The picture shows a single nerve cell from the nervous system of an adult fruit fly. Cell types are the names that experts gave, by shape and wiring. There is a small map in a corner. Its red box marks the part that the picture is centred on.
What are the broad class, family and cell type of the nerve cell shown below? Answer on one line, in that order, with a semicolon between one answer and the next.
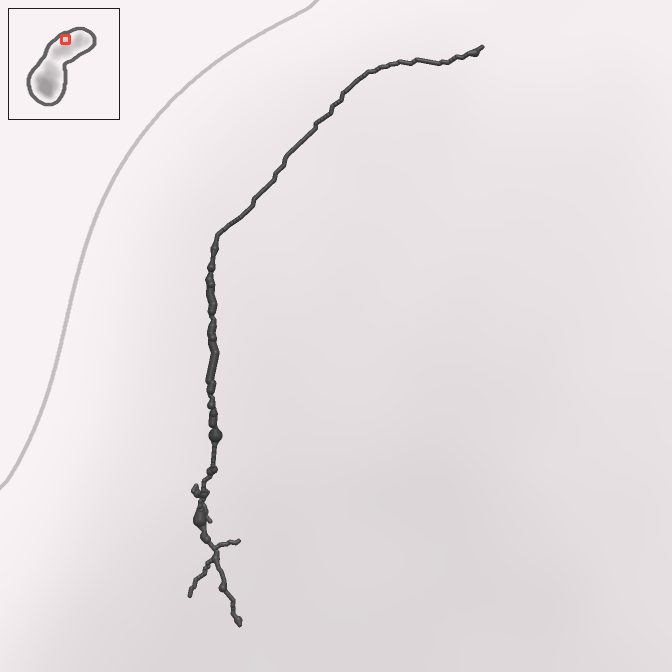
sensory neuron entering the nerve cord; class mechanosensory tactile; SNta29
